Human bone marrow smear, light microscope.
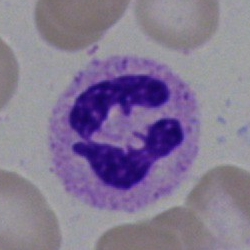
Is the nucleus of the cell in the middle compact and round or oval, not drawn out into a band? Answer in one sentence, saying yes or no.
No, there is a curved band-shaped nucleus without separate lobes, not a round or oval one.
